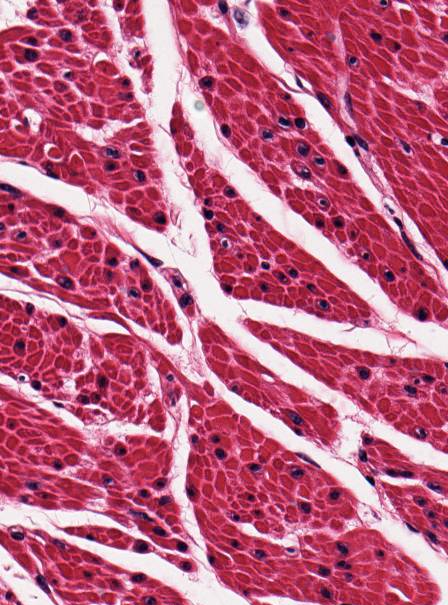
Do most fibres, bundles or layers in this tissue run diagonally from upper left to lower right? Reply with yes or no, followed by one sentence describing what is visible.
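Yes. The tissue forms elongated bundles that run mainly diagonally from upper left to lower right across the field.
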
